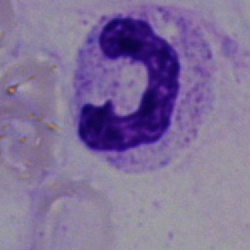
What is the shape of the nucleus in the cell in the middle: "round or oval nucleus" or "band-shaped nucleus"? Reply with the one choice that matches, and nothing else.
Band-shaped nucleus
